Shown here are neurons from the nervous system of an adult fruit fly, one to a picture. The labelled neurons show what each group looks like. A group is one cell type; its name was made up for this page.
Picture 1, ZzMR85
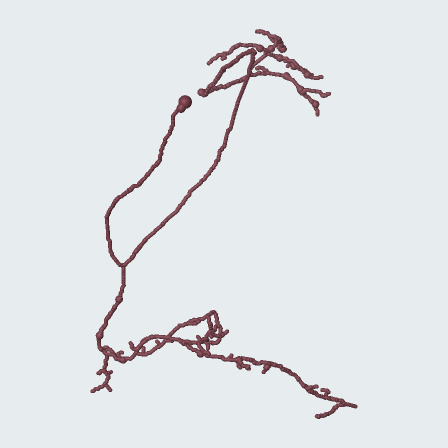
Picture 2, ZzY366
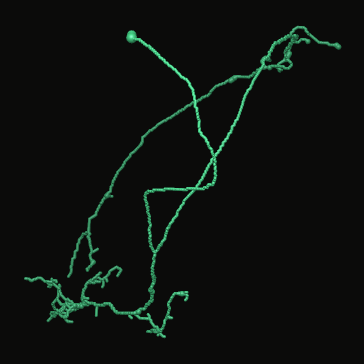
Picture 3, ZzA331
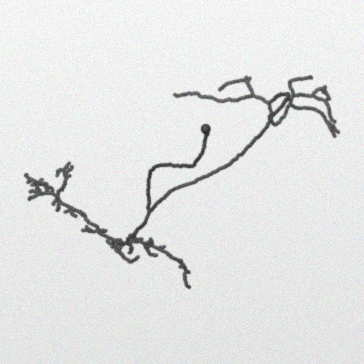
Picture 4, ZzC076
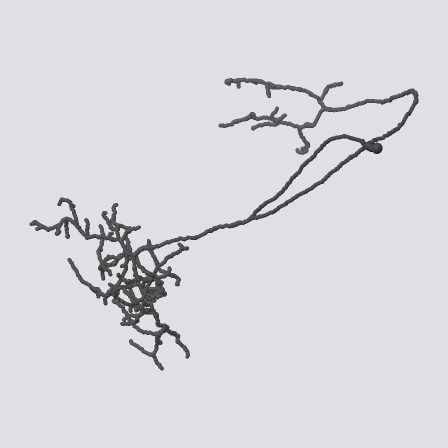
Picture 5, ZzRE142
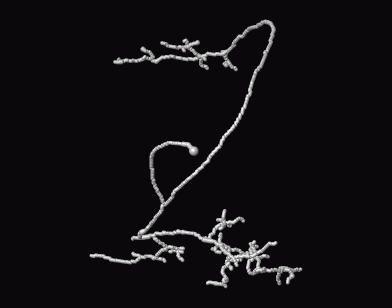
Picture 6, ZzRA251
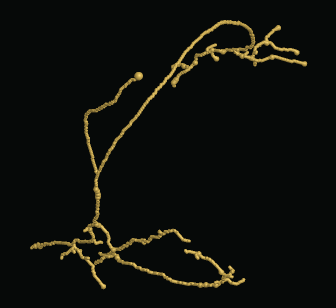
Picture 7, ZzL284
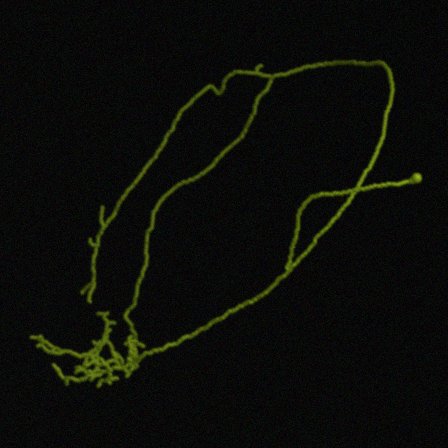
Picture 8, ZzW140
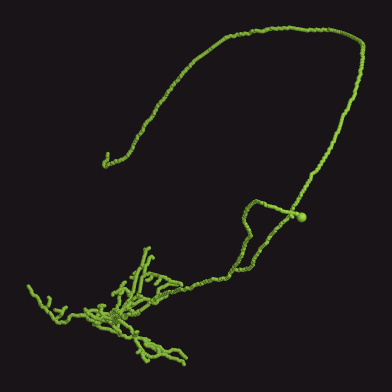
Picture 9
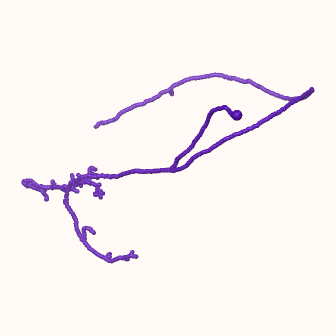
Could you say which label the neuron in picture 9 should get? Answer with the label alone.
ZzW140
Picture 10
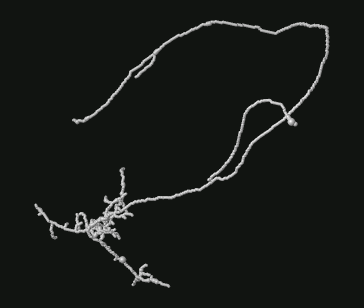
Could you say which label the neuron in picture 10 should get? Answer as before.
ZzW140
